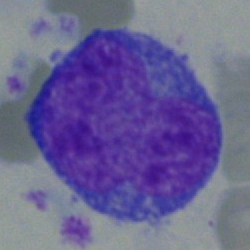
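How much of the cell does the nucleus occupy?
The nucleus fills most of the cell and has a broad indentation on its upper right side.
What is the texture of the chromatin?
It is finely stippled and lacy rather than coarsely clumped.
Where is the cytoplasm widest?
At the upper right, where the nucleus is indented.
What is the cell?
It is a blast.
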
